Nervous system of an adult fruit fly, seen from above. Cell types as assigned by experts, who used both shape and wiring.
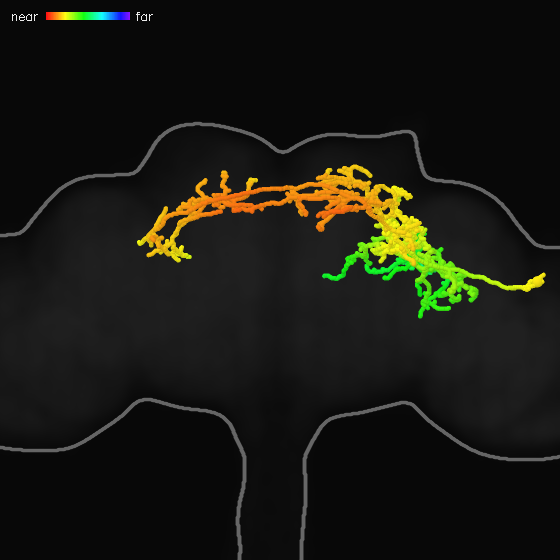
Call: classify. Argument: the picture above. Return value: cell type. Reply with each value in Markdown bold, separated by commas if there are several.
**SIP117m**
